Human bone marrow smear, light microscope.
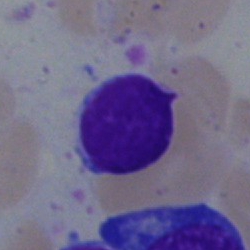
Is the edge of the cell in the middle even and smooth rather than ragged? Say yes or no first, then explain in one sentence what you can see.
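No. A small pointed tag projects from the upper right edge of the cell.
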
